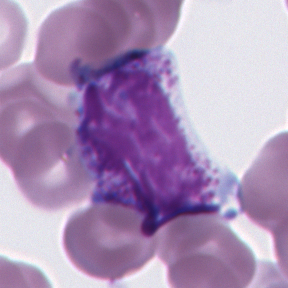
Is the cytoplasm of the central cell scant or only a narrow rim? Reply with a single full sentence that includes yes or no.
Yes, the cell has scant cytoplasm, no more than a thin rim.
